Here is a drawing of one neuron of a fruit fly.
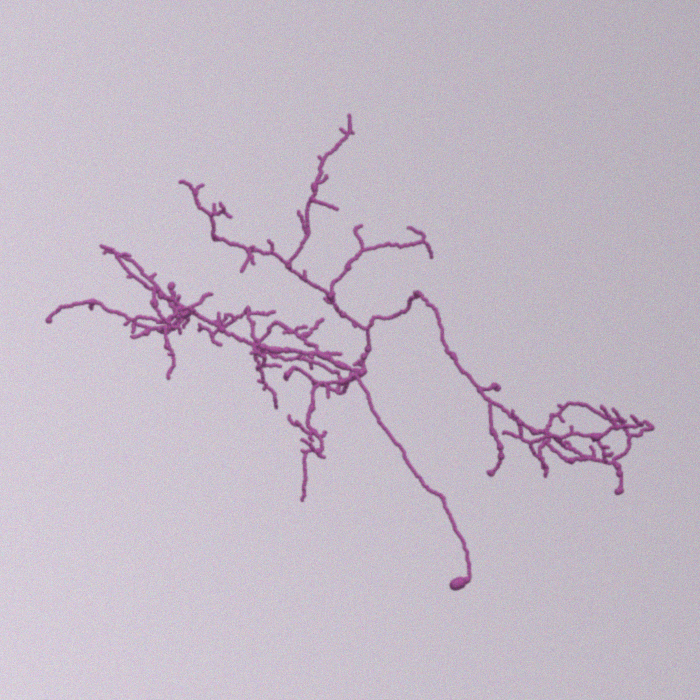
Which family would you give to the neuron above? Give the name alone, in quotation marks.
"hemilineage 12B"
